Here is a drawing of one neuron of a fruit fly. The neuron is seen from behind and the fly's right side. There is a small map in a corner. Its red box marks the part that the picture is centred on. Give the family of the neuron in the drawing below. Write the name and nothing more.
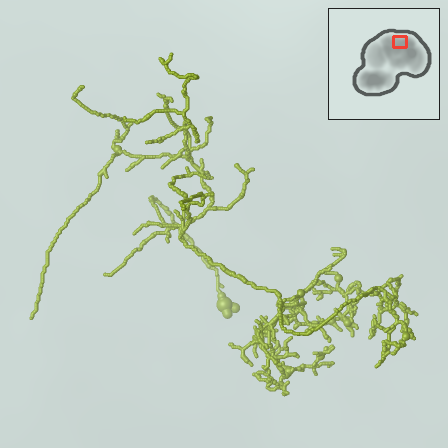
class DAN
